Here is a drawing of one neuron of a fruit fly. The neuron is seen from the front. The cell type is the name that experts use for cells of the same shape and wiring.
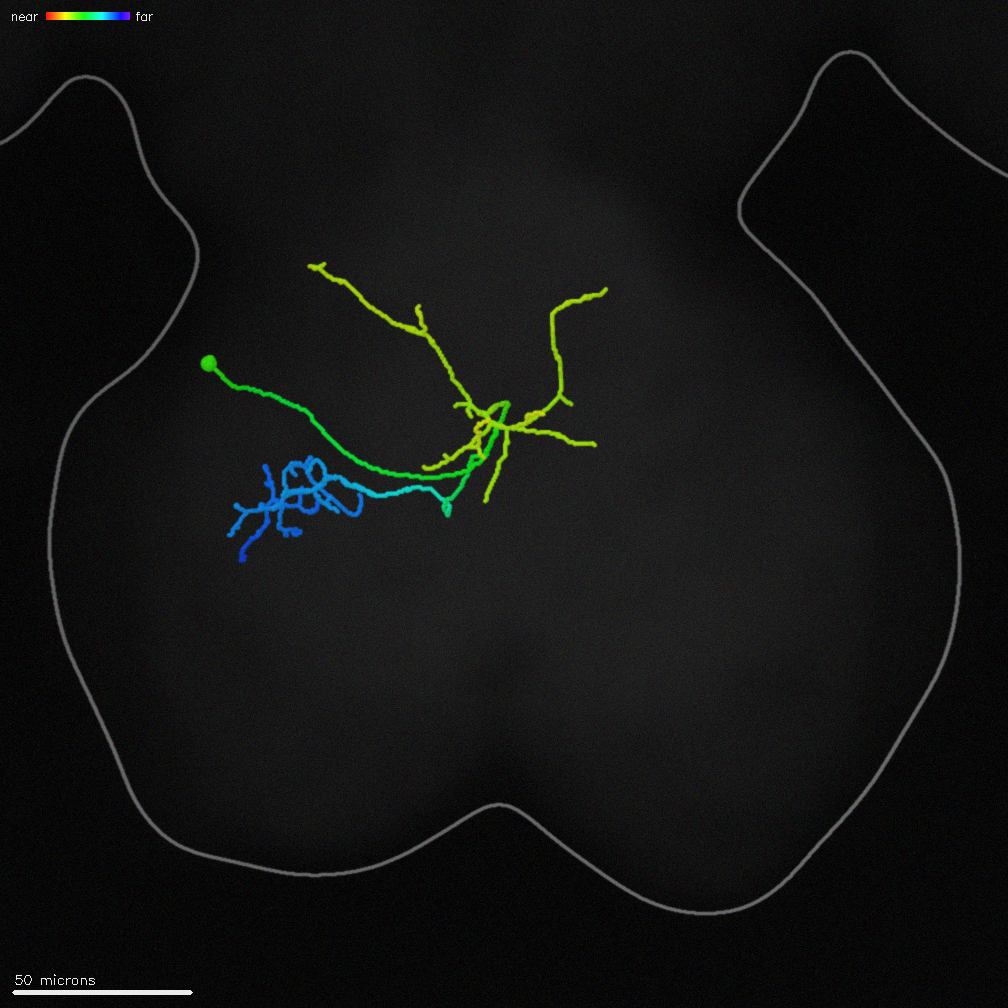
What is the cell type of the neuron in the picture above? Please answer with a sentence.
The cell type is GFC3.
